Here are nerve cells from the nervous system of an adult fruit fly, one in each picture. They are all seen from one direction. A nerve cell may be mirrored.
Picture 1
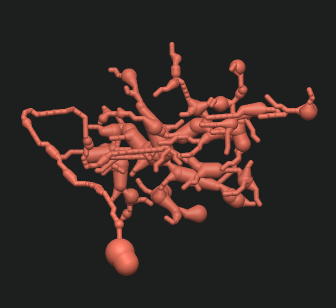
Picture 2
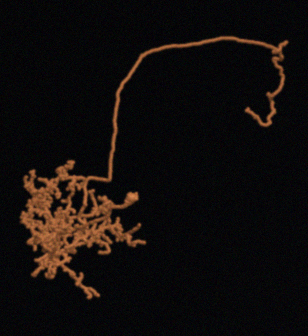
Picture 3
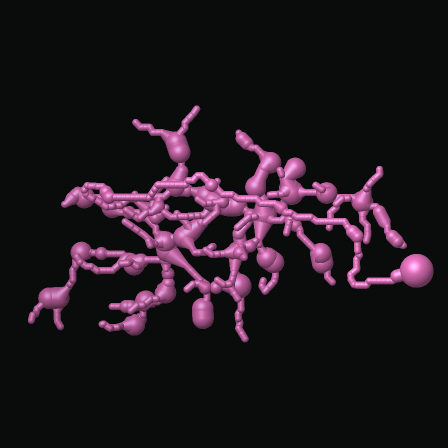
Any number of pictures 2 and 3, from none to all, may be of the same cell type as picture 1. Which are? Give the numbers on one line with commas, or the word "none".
3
